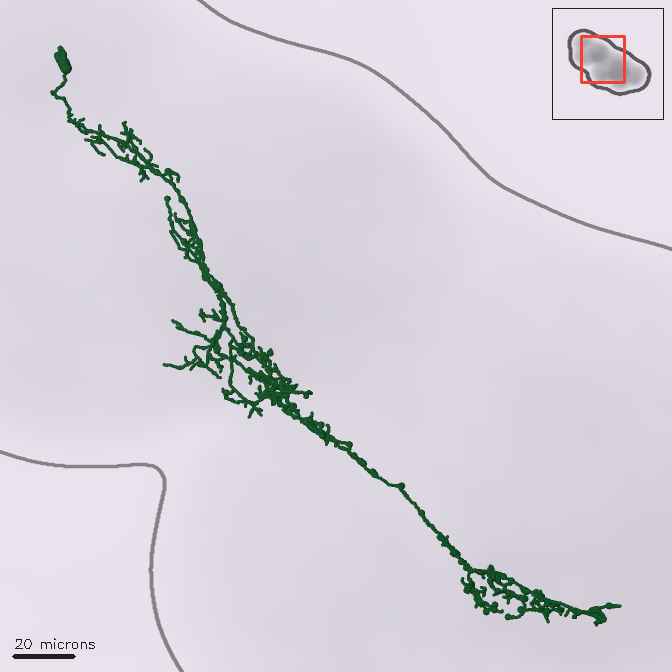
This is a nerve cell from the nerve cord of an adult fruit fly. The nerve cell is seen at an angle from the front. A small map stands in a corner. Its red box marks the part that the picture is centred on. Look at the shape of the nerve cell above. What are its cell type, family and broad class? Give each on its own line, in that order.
IN09A032
hemilineage 09A
nerve-cord intrinsic neuron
